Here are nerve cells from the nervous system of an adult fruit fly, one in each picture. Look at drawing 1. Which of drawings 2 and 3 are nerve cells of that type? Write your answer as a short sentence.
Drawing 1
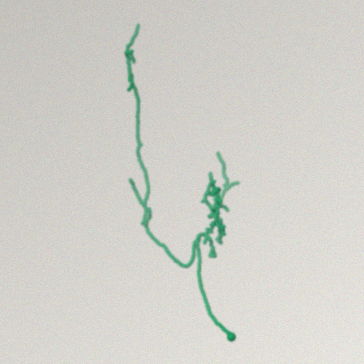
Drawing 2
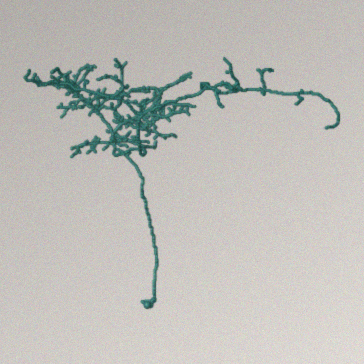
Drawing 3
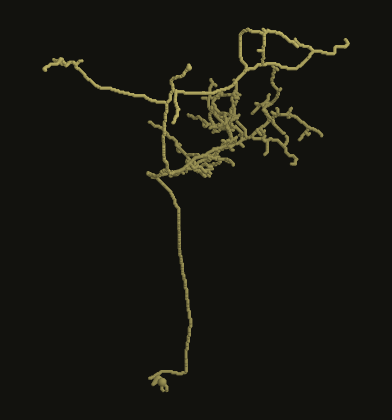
None of them is of the same cell type.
